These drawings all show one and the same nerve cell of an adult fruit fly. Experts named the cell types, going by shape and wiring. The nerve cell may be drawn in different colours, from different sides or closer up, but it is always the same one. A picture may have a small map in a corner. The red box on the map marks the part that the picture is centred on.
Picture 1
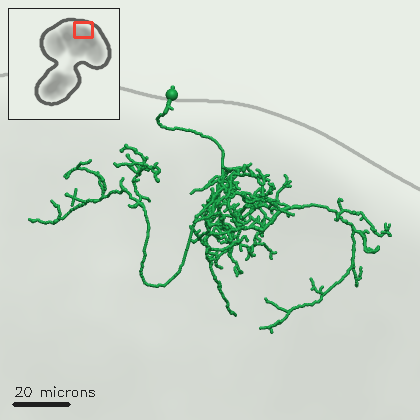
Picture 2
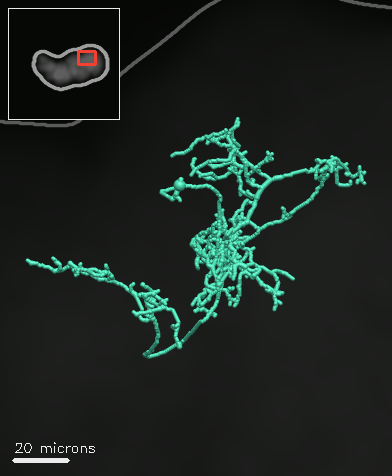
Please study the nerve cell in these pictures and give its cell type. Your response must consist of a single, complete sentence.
It is SMP133 that names the cell type of this nerve cell.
